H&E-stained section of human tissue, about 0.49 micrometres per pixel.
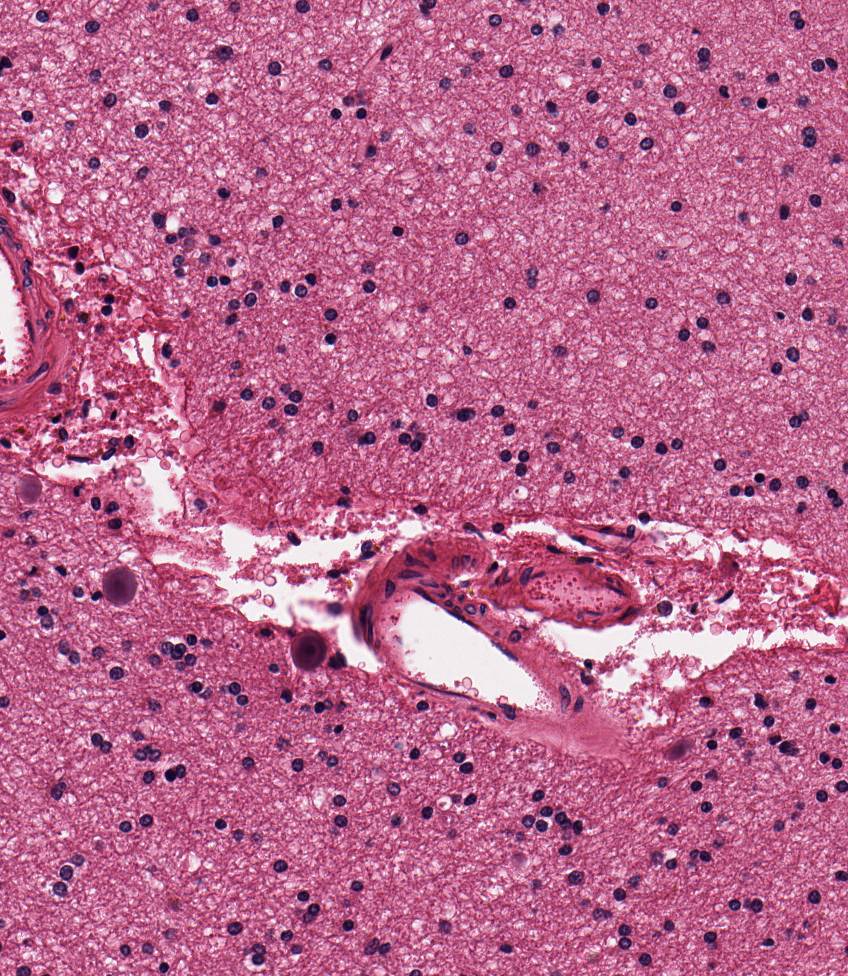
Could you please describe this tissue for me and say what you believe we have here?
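Small cells, round dark uniform nuclei, scattered singly and fairly evenly in fibrillary tissue above and below cleft. Background: finely fibrillary, slightly vacuolated pink meshwork; no collagen bundles. Cleft centre: obliquely cut thin-walled vessel, open empty white lumen. Left part of cleft: round homogeneous dark purple bodies, larger than nuclei. Cerebral cortex.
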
